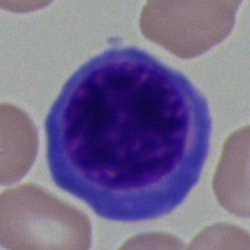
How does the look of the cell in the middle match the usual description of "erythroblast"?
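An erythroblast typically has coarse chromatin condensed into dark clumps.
The chromatin here is dark purple and coarsely clumped, in keeping with that.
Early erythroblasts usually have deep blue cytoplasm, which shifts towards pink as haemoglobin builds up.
A rim of deep blue cytoplasm surrounds the nucleus on all sides, as fits that early form. Two further details stand apart from these points and are simply there to note: small reddish-purple specks scattered over the nucleus, and a small pale knob projecting from the top edge of the cell.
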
